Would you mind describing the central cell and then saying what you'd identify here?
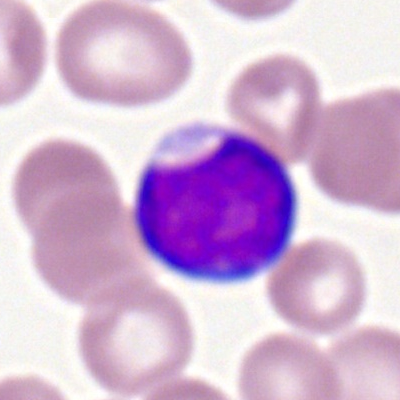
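Chromatin dense and dark purple, with a few paler patches. No granules visible in the cytoplasm. Pale crescent-shaped area at the upper left edge of the cell. No projections from the cell surface. Name: myeloblast.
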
